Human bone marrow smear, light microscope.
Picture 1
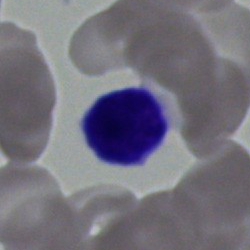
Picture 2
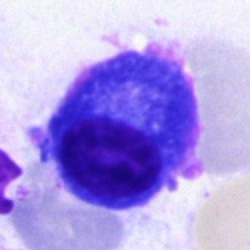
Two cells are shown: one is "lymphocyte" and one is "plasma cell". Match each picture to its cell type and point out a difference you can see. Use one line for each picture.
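In picture 1 we see a lymphocyte: No distinct rim of cytoplasm is visible around the dark nucleus.
In picture 2 we see a plasma cell: The cytoplasm is abundant and deep blue.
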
